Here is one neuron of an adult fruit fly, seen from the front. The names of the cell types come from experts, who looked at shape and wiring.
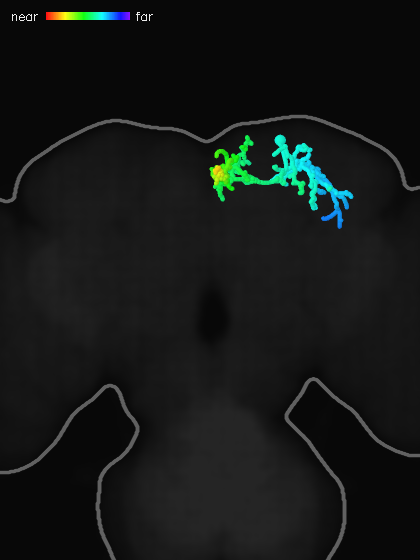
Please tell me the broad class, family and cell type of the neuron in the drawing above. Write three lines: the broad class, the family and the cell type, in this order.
central-brain intrinsic neuron
hemilineage CLp1
SMP421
